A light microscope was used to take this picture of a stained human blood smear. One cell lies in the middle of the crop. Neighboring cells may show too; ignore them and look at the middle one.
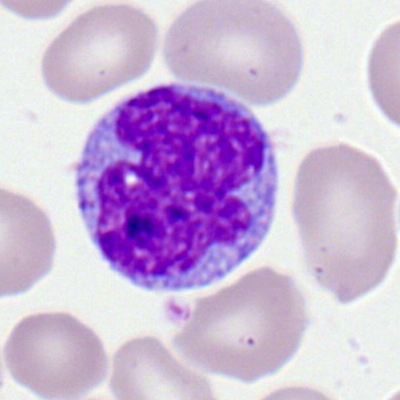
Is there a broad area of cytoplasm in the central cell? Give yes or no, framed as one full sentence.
No, the cytoplasm is not plentiful; it forms only a thin rim.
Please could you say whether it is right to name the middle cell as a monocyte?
yes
